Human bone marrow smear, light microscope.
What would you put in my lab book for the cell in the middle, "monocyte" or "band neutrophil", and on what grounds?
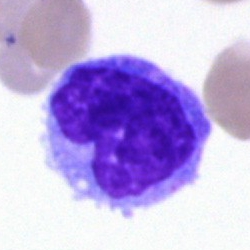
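This is a monocyte rather than a band neutrophil. Its lower left edge is frilled with small blunt projections. The nucleus is folded, and a deep cleft in it opens toward the lower left. Filling most of the cell, the nucleus leaves only a rim of cytoplasm, widest at the lower left, where a few small clear spots lie near the margin.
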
